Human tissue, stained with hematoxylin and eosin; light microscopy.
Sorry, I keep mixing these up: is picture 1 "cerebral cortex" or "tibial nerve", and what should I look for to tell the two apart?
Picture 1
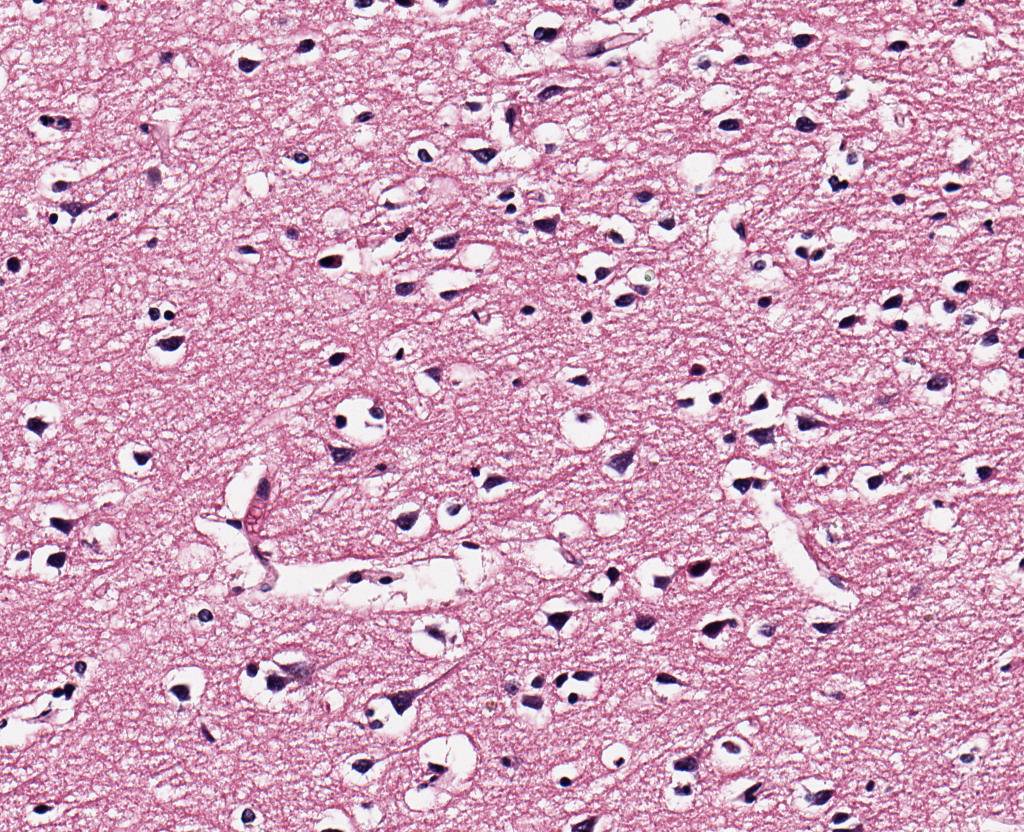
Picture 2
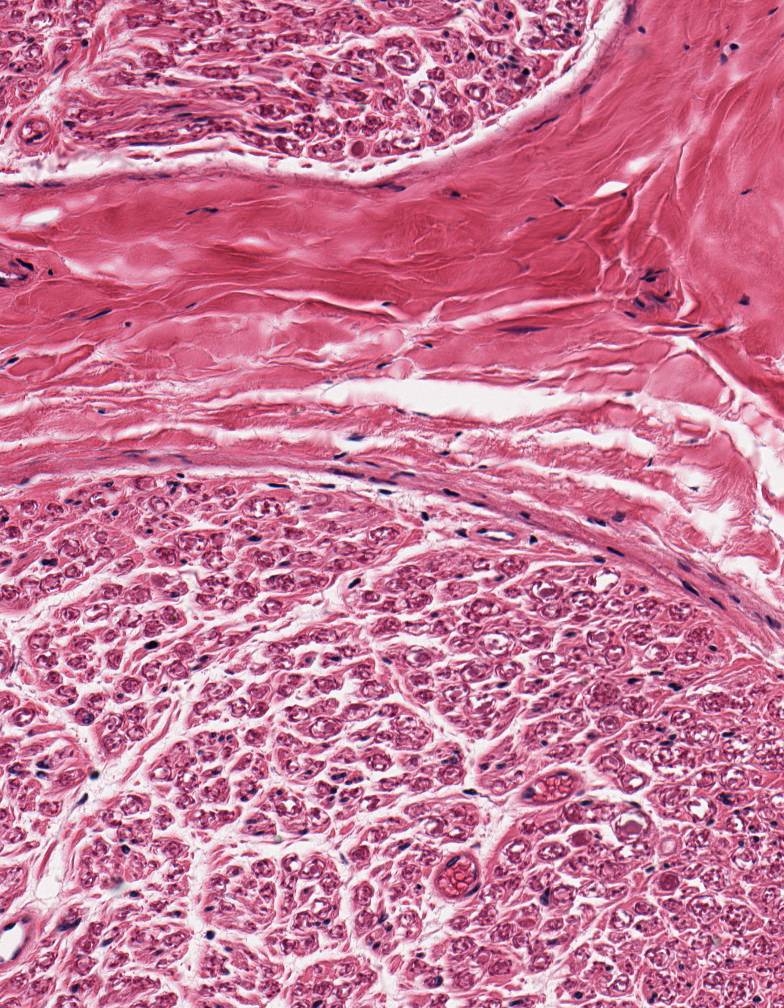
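Picture 2 is the tibial nerve; picture 1 is the cerebral cortex. In picture 1 cells lie singly and fairly evenly throughout, forming no glands, tubules or other units, and no epithelium lines any surface or space. Most of its nuclei are small, round and dark, while scattered larger cells have dark, angular, roughly triangular nuclei, some with a tapering process.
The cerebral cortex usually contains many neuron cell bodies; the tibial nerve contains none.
Picture 2 instead has two rounded compartments of closely packed fibres, small above and larger below, separated by a broad band of dense connective tissue. Each fibre, cut across, is a central pink dot inside a paler ring.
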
